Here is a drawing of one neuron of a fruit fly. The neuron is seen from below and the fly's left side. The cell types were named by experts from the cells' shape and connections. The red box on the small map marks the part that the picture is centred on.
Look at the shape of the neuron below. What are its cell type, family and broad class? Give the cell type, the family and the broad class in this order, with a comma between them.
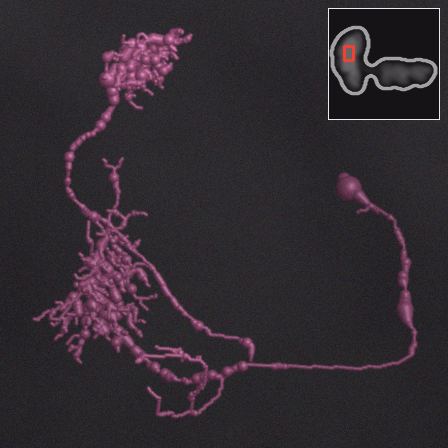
hDeltaD, class CX, central-brain intrinsic neuron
